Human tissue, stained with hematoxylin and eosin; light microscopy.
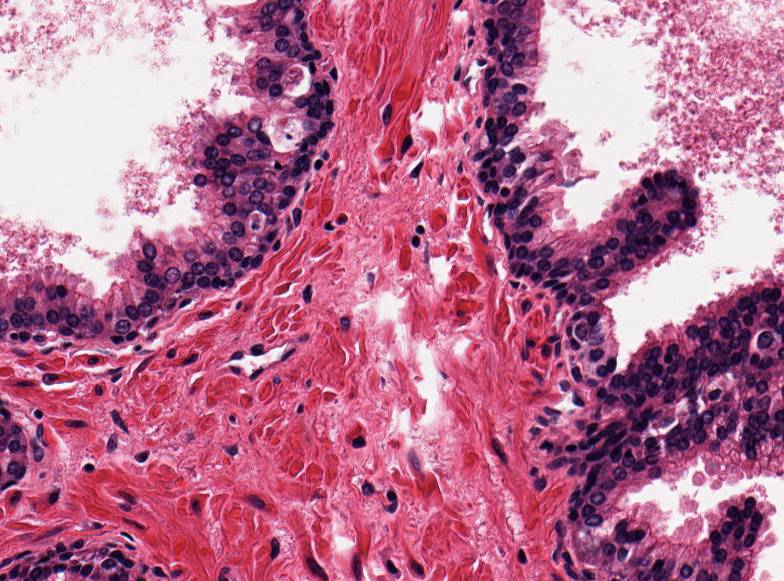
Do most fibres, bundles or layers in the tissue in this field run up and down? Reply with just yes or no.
Yes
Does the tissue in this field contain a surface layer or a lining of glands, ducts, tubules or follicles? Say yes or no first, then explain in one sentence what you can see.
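Yes. A band of pink stroma runs from top to bottom through the centre of the field, with epithelium lining both sides of it.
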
